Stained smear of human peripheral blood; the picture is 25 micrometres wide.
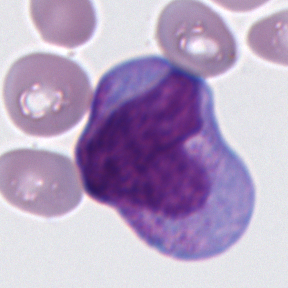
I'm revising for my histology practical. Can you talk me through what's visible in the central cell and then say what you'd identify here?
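The nucleus shows no distinct nucleolus. Fine, faint lilac granules lie scattered through the cytoplasm, which is a deeper blue along the cell border than further in. No vacuoles are visible. The cell is called an atypical promyelocyte.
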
